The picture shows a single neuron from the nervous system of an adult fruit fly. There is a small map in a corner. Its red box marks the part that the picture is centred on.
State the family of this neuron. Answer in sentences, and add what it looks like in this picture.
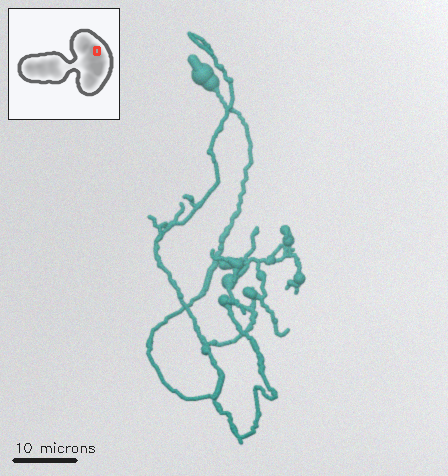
Its family is hemilineage SLPpm2. This is a central-brain intrinsic neuron. It lies in the brain. The cell body can be seen at the top of the picture. From top to bottom in the picture it spans about 65 microns.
